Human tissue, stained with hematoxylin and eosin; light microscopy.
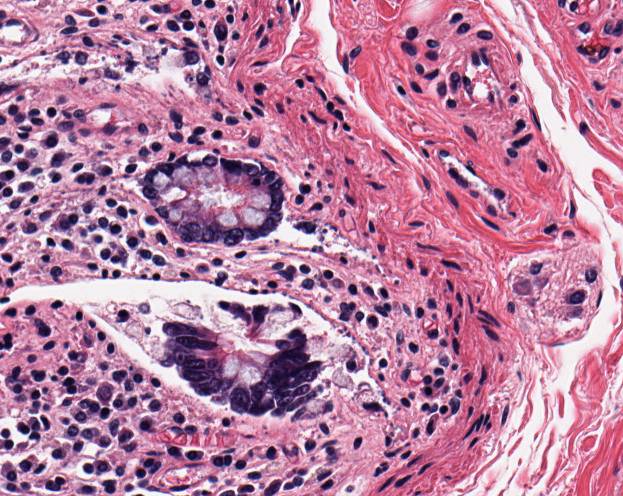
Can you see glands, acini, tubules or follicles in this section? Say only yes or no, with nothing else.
Yes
